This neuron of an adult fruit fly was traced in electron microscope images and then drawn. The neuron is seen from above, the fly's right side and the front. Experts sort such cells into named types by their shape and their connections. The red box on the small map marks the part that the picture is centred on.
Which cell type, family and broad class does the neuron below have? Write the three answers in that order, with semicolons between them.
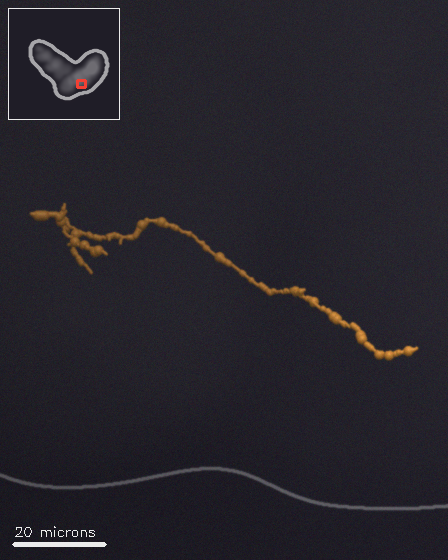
JO-CA2; class mechanosensory; sensory neuron entering the brain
